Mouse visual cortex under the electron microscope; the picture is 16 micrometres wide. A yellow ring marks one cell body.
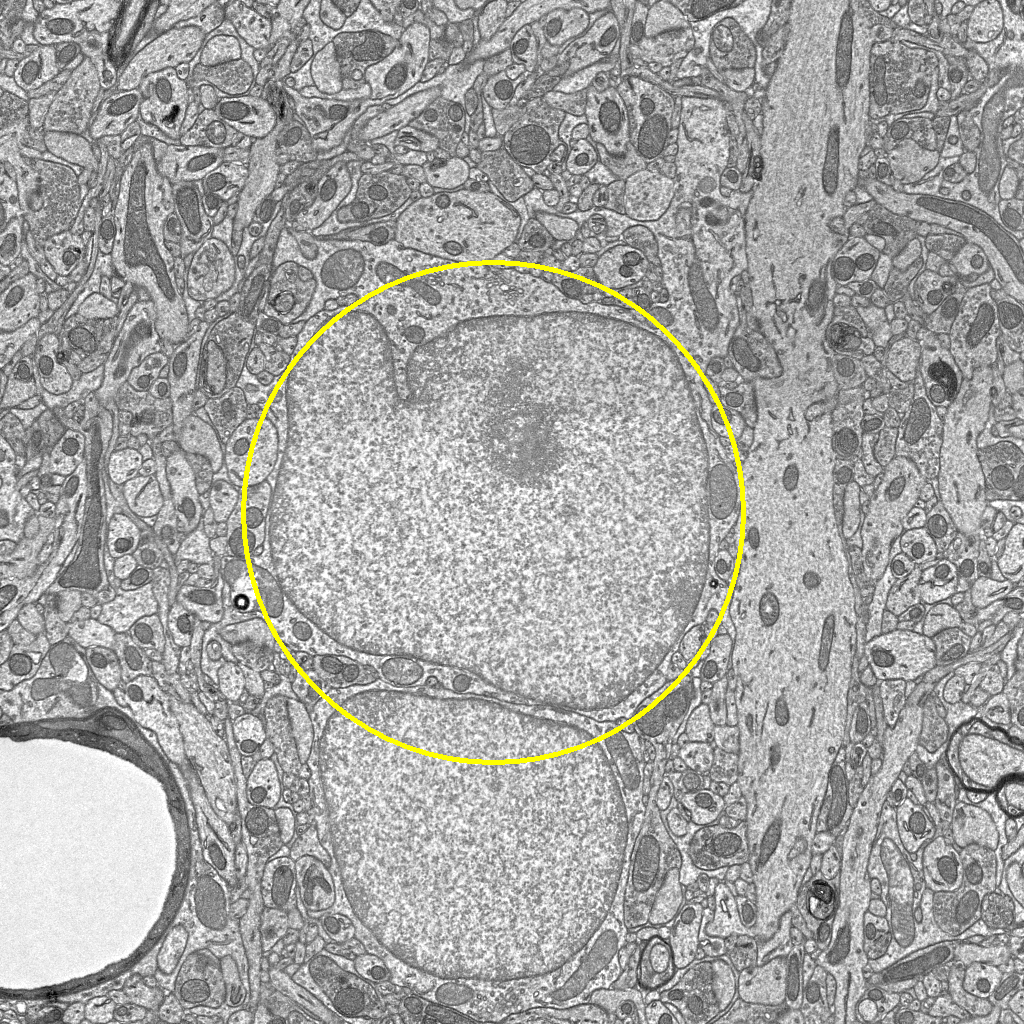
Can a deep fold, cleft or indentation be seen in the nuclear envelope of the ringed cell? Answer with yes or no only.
Yes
